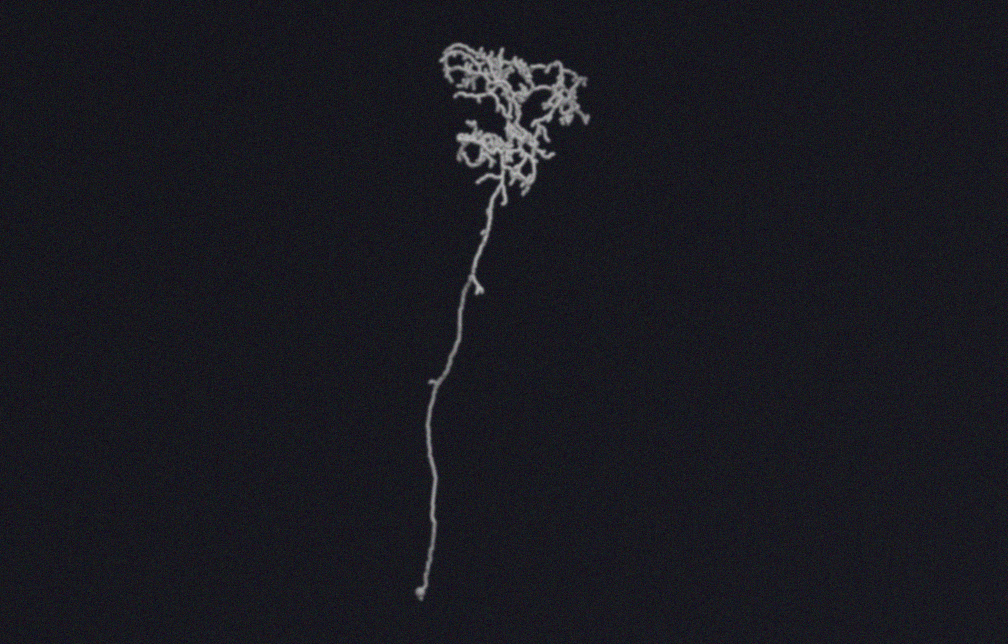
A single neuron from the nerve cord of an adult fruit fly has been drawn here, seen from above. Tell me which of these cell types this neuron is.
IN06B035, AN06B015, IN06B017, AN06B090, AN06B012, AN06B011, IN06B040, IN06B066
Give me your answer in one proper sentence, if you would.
The cell type given to this neuron is IN06B066.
